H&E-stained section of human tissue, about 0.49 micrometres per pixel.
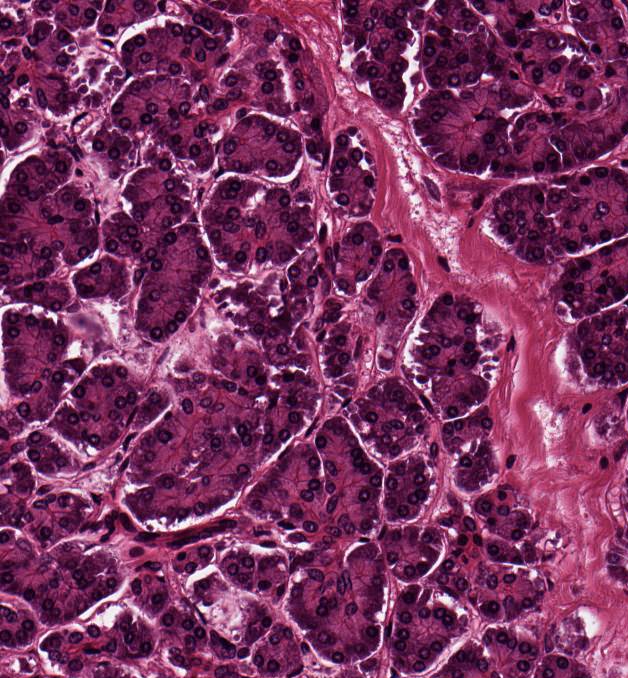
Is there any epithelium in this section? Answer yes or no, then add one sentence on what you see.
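Yes. Most of the field is filled with closely packed rounded nests of epithelial cells separated by thin strands of connective tissue.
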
